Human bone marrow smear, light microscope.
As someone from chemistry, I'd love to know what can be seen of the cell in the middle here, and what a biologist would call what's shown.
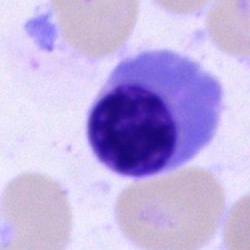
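See how the nucleus sits off-centre, towards the lower left of the cell, with no nucleoli in it. A broad rim of blue cytoplasm runs off to its upper right, and there are no granules. That's an erythroblast.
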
